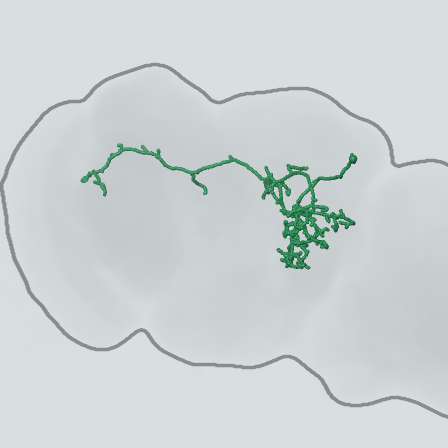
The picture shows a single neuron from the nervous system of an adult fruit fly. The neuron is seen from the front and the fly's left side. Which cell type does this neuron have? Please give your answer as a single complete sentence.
The cell type name CB1911 applies to this neuron.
